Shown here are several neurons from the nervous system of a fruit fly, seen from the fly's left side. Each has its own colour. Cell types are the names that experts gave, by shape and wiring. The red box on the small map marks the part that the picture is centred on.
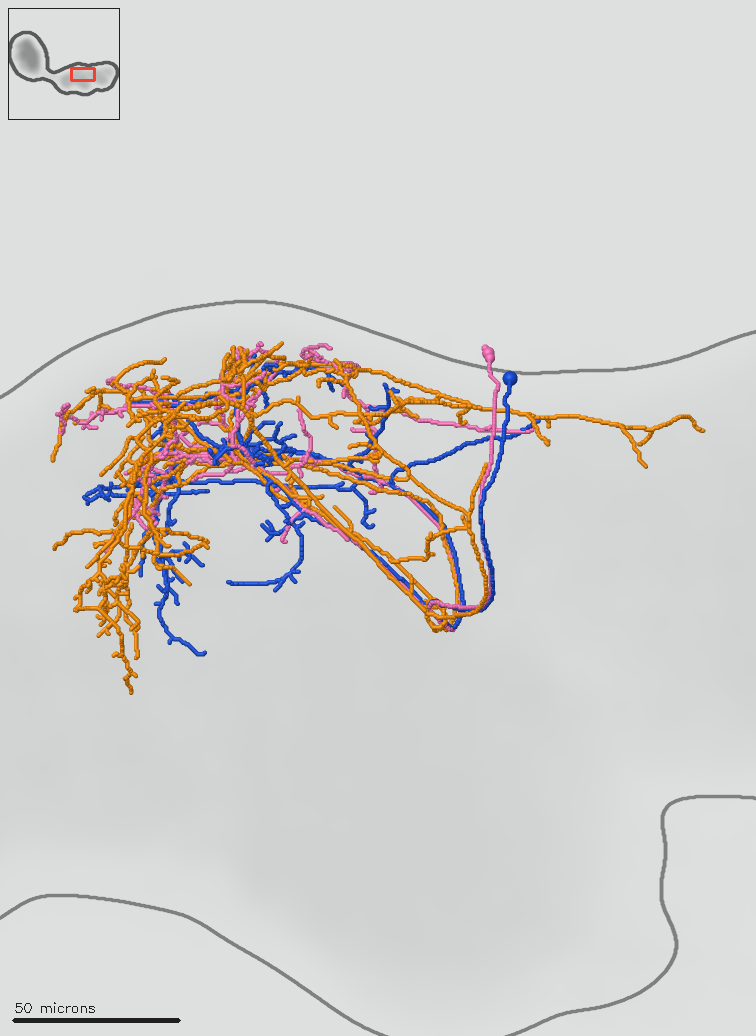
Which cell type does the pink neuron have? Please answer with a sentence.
The cell type is IN19B103.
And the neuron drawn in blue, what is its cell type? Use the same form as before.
The cell type is IN19B090.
